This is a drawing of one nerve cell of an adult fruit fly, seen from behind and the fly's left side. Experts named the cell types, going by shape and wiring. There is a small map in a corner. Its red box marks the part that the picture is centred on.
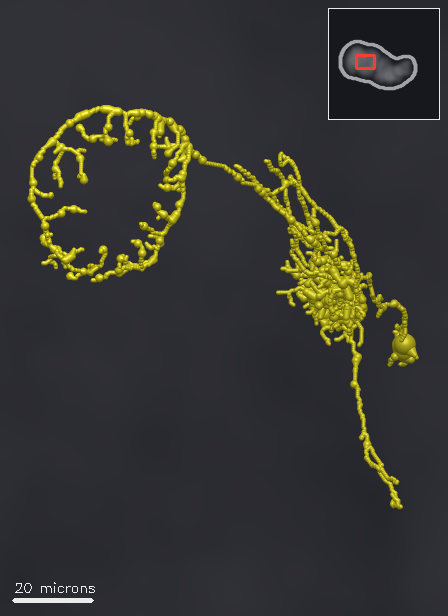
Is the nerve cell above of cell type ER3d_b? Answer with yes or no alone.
no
